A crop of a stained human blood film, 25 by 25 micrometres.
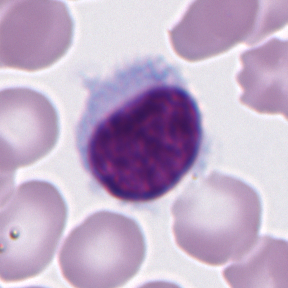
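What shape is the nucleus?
Oval, about 11 by 9 micrometres, with a smooth outline and no notch or indentation; it fills about 70% of a cell that is about 13 by 11 micrometres.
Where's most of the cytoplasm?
On the upper left side of the nucleus, which itself sits toward the lower right; elsewhere there's just a thin rim, all of it pale blue.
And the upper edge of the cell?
Ragged, with fine wispy projections.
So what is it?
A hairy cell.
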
